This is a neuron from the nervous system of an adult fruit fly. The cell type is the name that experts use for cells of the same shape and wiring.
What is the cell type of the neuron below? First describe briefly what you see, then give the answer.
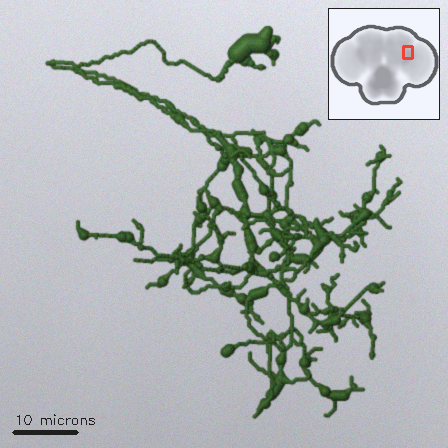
Its cell body lies at the top of the picture. By the scale bar it is about 65 microns tall in this view. The picture shows dozens of branch ends. This is a central-brain intrinsic neuron. It is of cell type AVLP232.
